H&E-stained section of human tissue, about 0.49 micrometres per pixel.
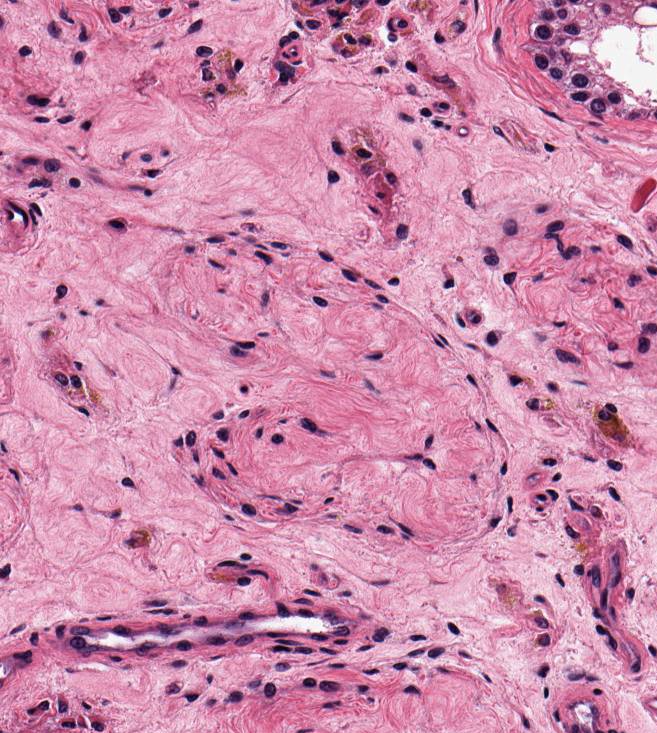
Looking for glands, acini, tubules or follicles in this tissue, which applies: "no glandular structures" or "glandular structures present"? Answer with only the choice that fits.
Glandular structures present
